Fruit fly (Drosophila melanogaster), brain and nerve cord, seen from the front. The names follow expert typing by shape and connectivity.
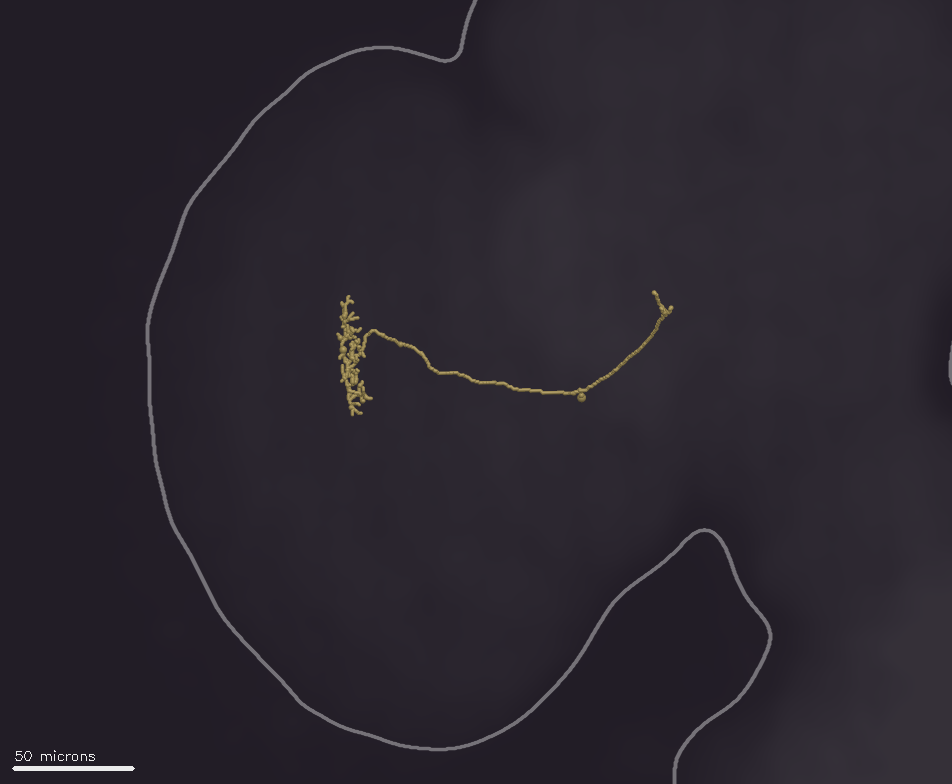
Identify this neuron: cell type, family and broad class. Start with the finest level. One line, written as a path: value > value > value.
LPC2 > LPC > visual projection neuron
